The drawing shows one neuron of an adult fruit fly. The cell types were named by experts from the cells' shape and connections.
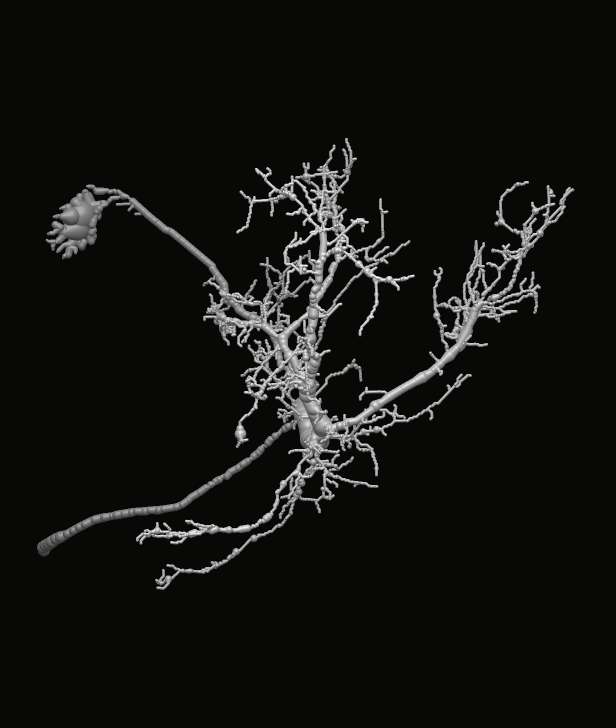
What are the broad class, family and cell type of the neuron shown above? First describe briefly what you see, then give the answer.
More than a hundred branch ends can be seen. In this view it is about as wide as it is tall. It is a motor neuron of the nerve cord. The family is hemilineage 16B. The cell type is hg2 MN.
